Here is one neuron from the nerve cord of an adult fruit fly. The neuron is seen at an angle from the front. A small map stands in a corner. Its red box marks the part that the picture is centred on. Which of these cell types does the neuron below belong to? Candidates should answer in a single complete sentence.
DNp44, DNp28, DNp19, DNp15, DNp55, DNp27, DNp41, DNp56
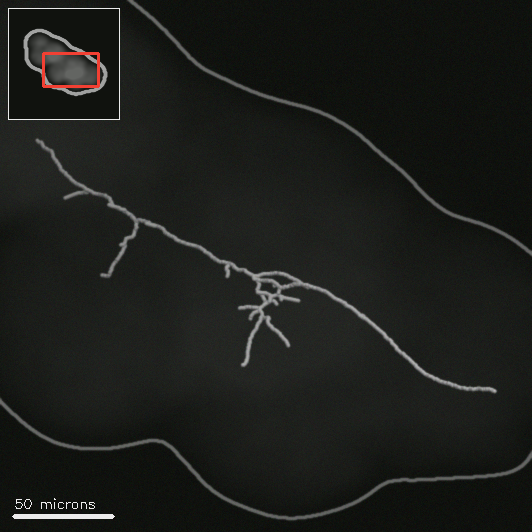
The cell type name for this neuron is DNp41.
